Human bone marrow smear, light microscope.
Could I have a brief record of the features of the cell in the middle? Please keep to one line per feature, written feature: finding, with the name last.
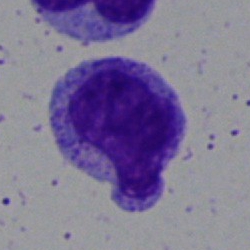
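Nucleus: fills most of cell.
Nuclear shape: irregular; extends down into bottom bulge.
Cytoplasmic rim: widest on left side.
Granules: fine, purple, scattered through cytoplasm.
Identity: myelocyte.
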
